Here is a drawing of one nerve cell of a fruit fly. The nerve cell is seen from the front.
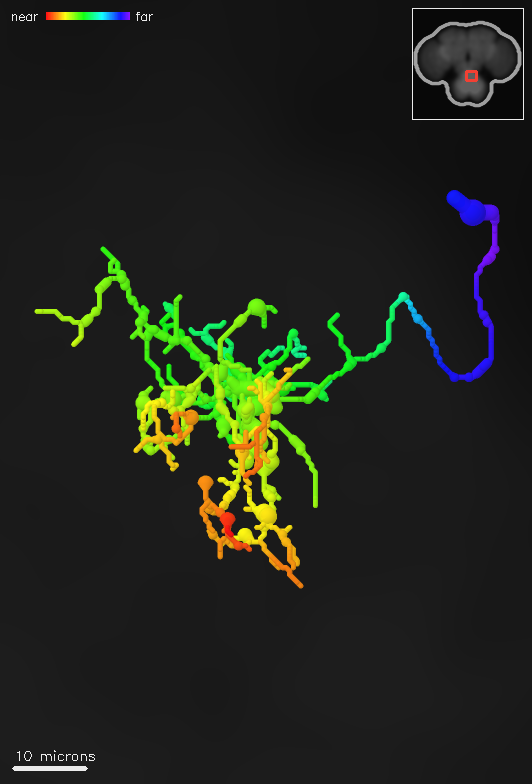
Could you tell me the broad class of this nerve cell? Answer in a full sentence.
The broad class is nerve-cord intrinsic neuron.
